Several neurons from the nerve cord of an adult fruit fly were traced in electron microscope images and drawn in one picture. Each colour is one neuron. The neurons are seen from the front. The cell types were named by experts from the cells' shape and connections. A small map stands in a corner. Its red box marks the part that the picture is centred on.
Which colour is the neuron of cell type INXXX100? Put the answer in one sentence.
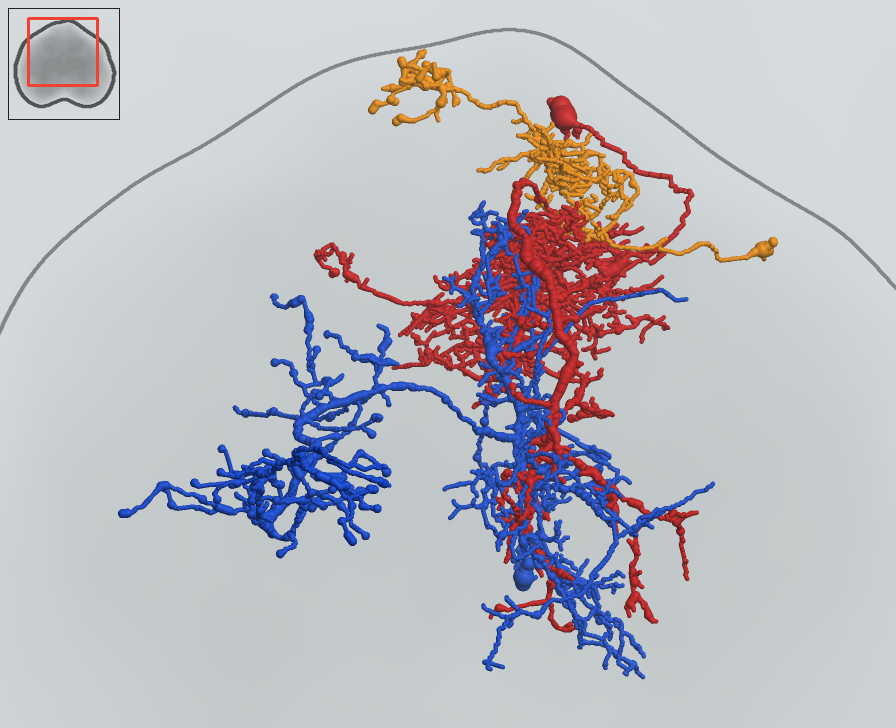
The colour is red.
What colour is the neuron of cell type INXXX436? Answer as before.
The colour is orange.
